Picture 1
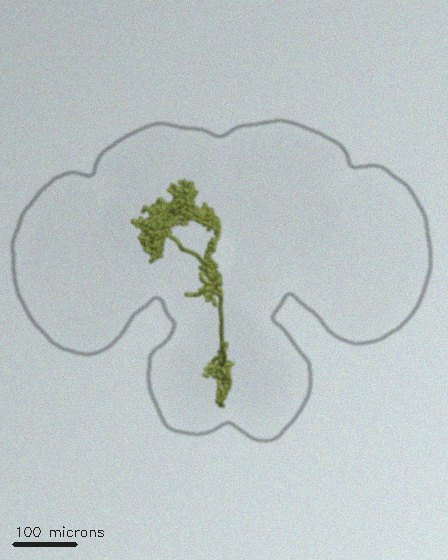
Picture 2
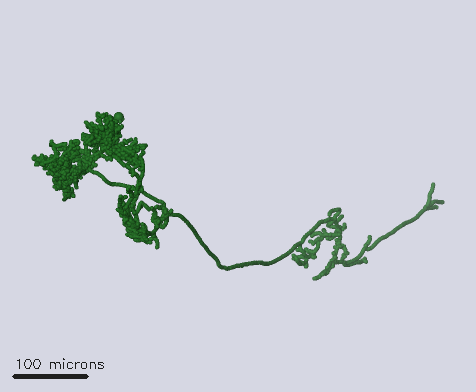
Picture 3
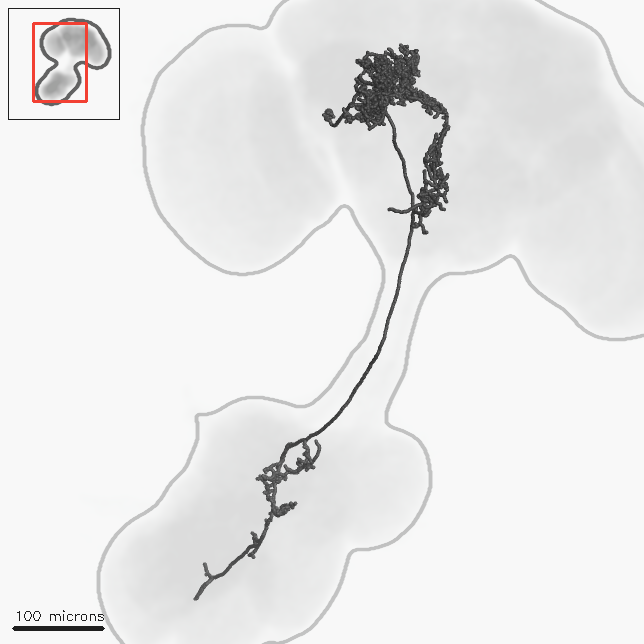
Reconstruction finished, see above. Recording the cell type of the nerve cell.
DNp45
